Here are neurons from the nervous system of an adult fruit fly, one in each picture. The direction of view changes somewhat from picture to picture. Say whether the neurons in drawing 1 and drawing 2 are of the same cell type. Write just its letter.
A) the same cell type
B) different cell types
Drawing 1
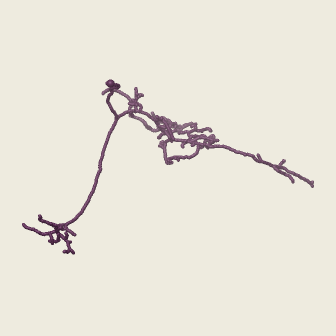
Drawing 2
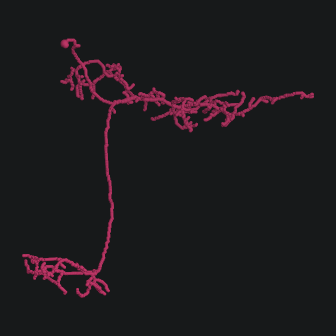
B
